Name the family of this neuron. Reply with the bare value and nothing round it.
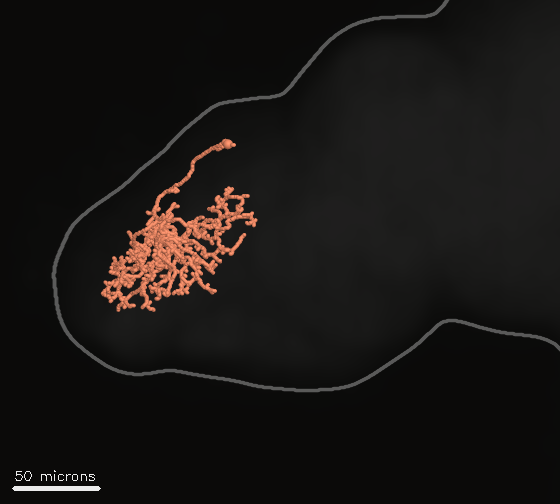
Dm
